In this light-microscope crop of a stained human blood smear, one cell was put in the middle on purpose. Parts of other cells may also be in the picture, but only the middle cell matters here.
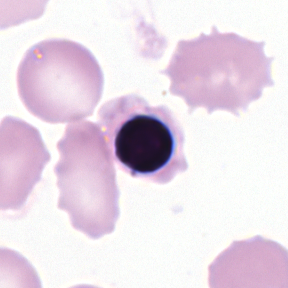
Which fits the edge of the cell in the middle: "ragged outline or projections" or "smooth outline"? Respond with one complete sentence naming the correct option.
This cell has a rough outline rather than a smooth one.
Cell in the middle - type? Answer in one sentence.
The centered cell in this crop is a normoblast.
